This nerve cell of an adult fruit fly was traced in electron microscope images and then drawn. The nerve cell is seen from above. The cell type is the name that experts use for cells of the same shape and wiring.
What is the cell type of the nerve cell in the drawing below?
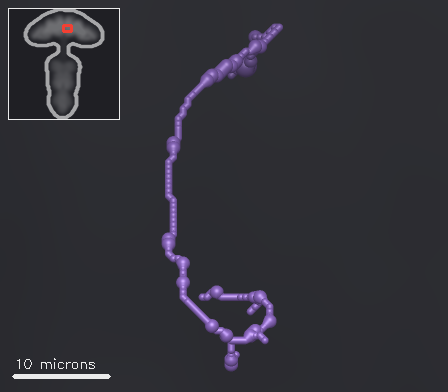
BM_InOm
